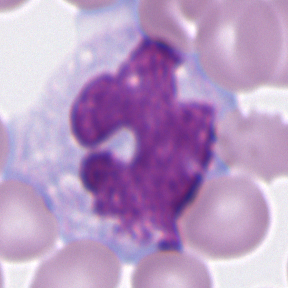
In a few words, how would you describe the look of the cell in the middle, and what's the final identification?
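Look first at the nucleus: it is folded, and a deep notch cuts into it from the left. The cytoplasm is abundant, pale greyish blue, and widest on the left of the nucleus. Many small pale vacuoles are scattered through it. This is a monocyte.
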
